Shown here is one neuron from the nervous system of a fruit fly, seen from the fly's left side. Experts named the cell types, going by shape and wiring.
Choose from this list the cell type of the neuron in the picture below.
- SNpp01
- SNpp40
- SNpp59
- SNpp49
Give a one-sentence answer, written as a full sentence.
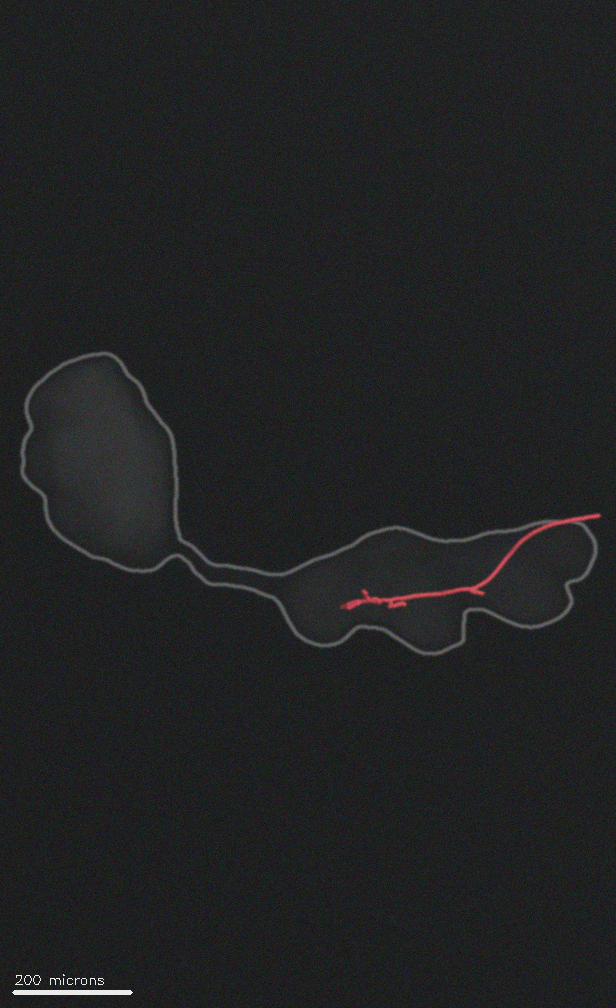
This neuron belongs to the cell type SNpp01.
